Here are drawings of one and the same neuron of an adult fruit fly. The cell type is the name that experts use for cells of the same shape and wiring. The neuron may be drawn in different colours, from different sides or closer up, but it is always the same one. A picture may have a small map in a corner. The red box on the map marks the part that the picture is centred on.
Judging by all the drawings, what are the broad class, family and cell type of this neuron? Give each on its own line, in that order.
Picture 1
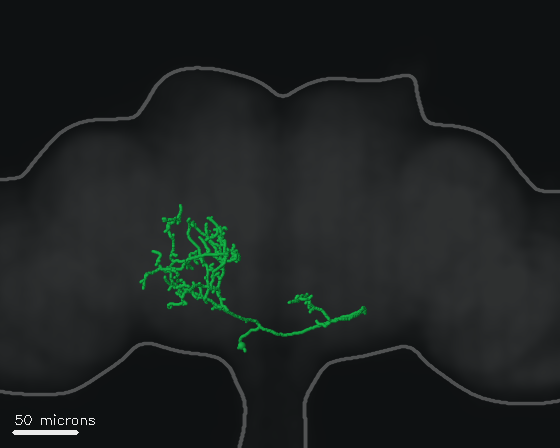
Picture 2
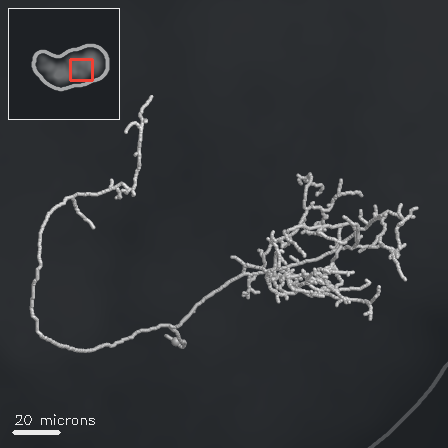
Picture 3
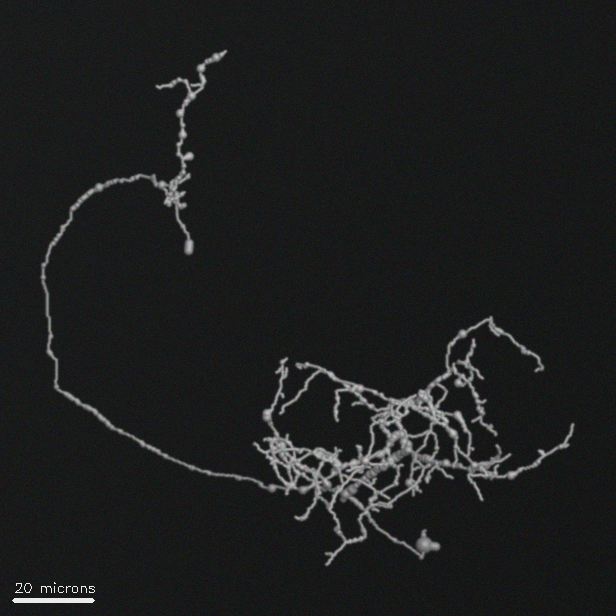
central-brain intrinsic neuron
hemilineage LB19
AMMC036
